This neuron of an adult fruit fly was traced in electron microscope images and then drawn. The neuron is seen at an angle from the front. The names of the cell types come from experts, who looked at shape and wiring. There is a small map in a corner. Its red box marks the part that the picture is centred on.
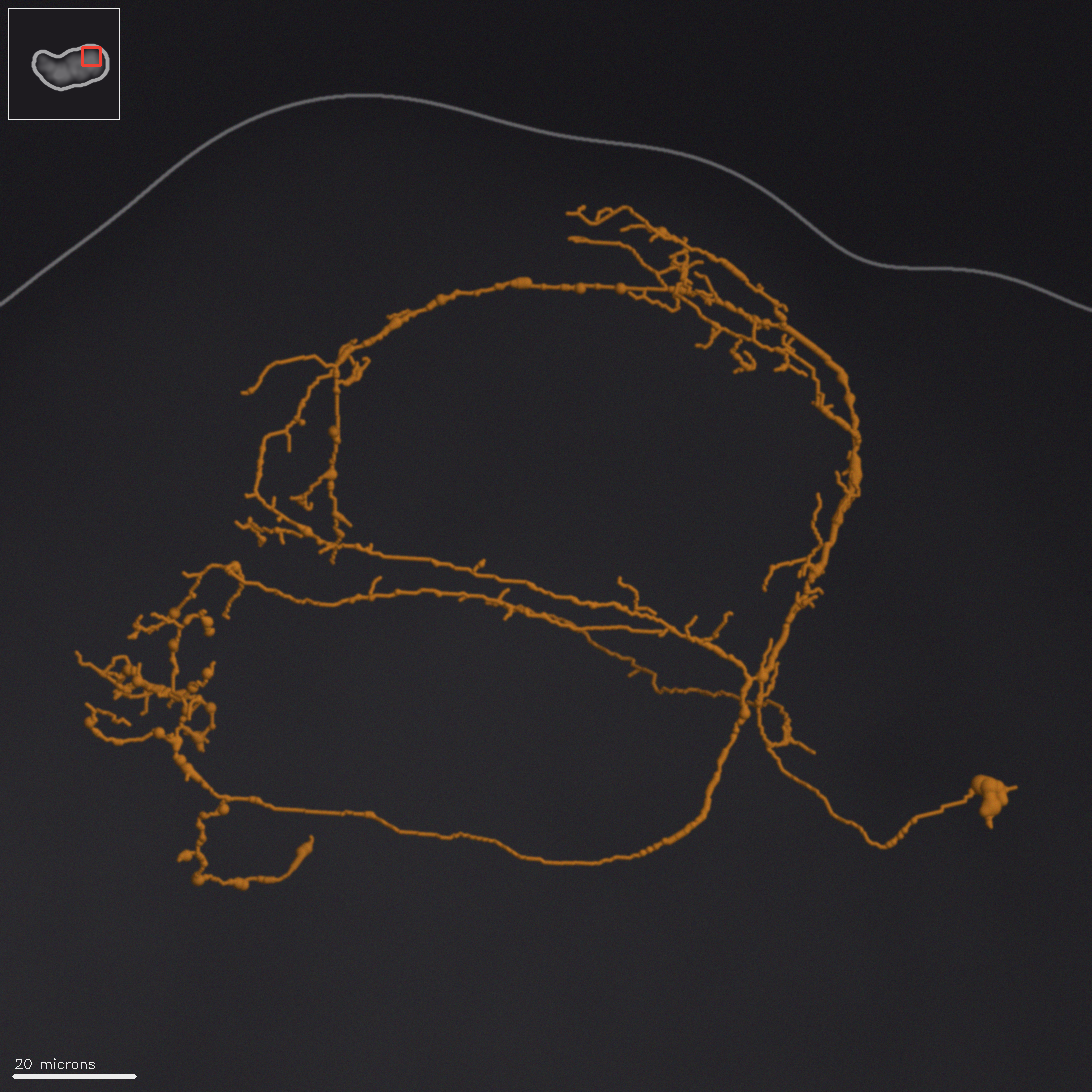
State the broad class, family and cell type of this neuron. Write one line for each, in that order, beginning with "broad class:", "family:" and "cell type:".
broad class: central-brain intrinsic neuron
family: hemilineage SLPa&l1_anterior
cell type: CL090_c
